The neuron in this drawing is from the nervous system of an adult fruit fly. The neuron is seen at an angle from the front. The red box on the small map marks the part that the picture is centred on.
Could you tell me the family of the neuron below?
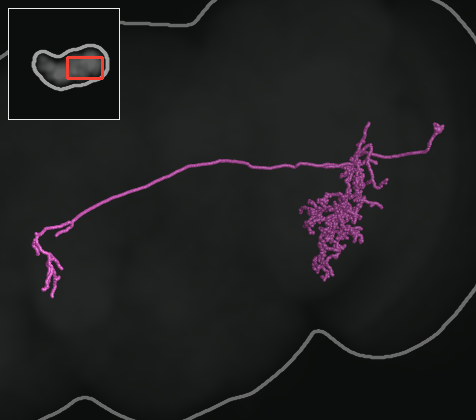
hemilineage VLPl&d1_lateral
